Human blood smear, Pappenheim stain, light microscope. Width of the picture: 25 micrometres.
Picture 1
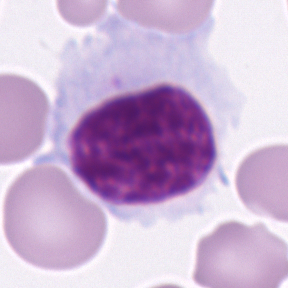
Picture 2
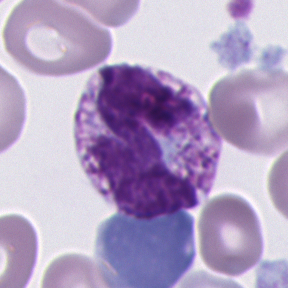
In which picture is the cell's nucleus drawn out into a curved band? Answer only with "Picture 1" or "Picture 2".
Picture 2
